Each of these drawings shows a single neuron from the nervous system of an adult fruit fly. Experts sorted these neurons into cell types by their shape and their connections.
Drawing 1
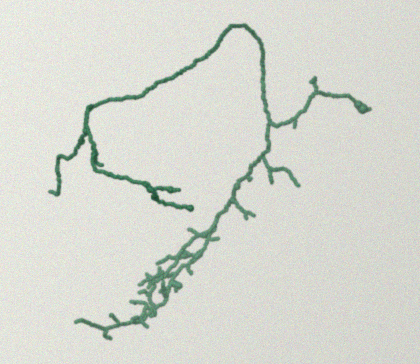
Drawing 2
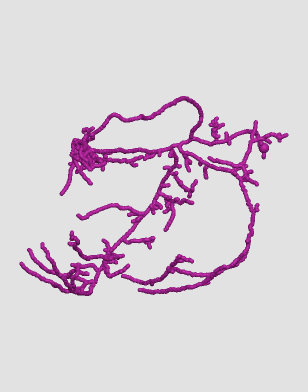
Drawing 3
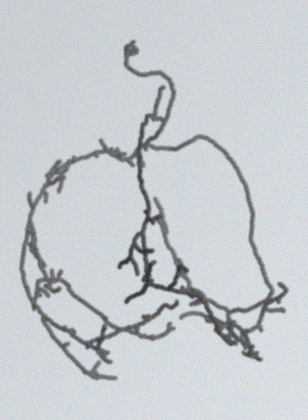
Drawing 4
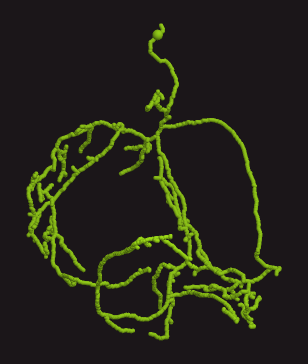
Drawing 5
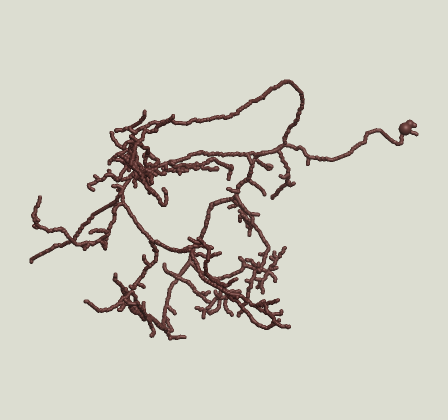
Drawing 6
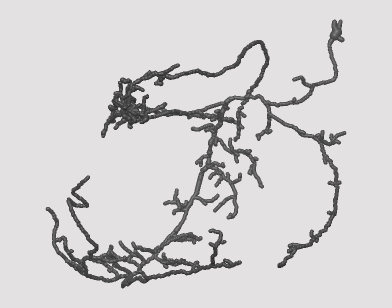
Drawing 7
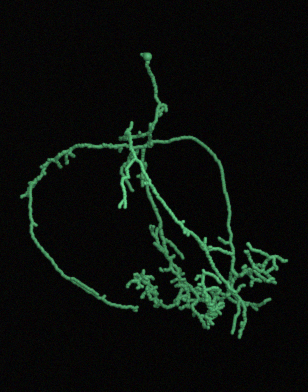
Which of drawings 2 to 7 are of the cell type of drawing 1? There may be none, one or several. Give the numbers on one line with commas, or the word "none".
7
